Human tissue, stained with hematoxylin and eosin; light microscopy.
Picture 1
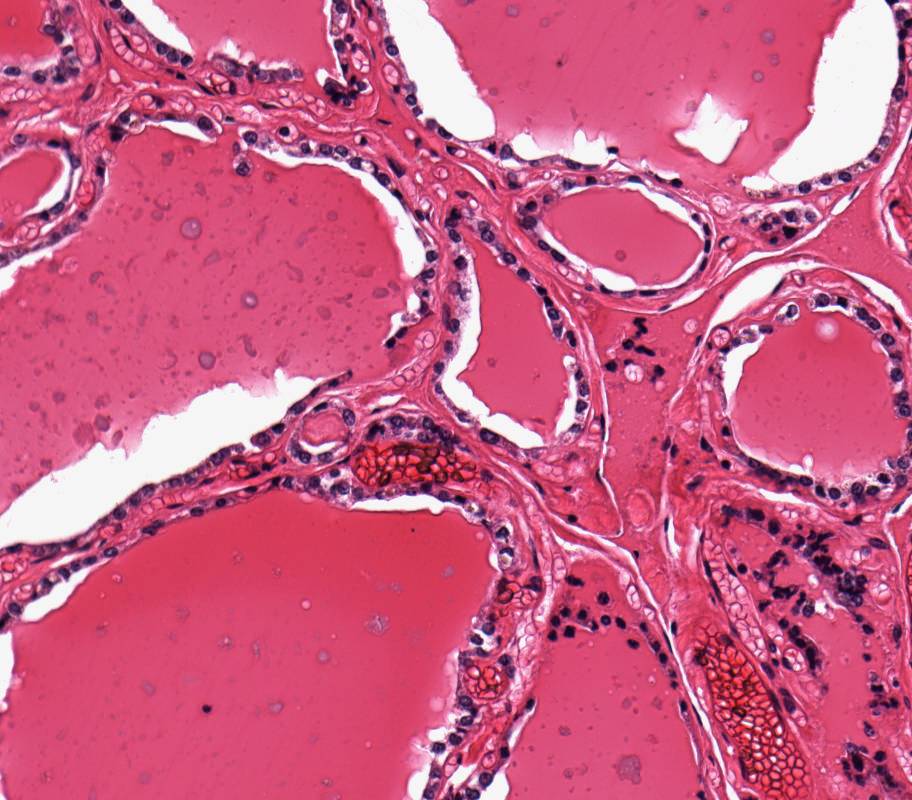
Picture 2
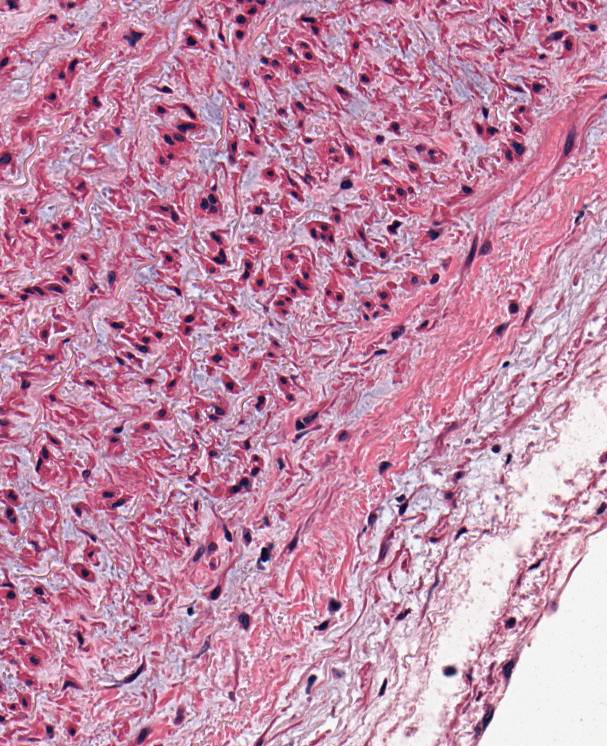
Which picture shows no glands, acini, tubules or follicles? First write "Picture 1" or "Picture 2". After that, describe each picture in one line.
Picture 2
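What picture 1 shows: The follicles are filled with homogeneous pink material containing scattered small pale bubbles.
What picture 2 shows: No epithelium or glands are present anywhere in the field.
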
